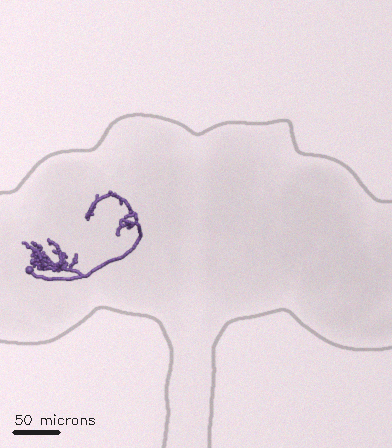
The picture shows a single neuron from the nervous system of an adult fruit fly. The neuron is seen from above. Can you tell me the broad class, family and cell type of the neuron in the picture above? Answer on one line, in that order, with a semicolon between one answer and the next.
central-brain intrinsic neuron; hemilineage DL2_dorsal; CB2559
